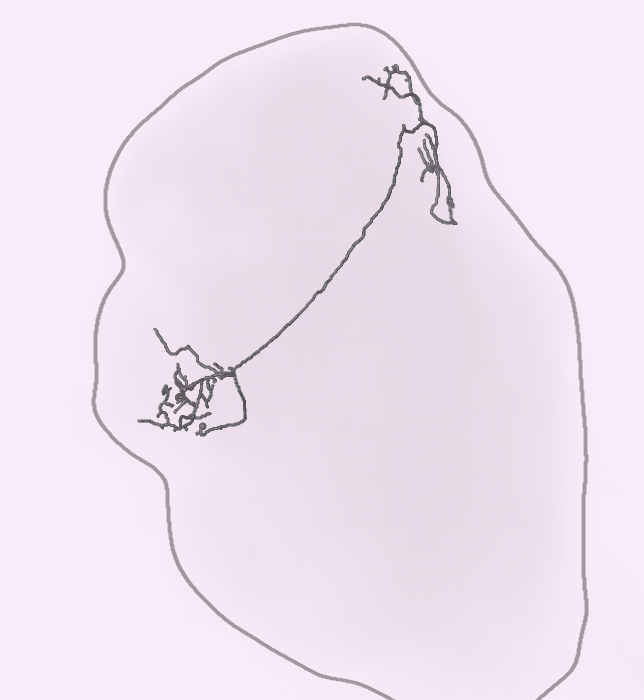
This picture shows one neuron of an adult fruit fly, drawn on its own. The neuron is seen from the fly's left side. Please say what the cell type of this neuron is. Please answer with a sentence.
The cell type is CB3383.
